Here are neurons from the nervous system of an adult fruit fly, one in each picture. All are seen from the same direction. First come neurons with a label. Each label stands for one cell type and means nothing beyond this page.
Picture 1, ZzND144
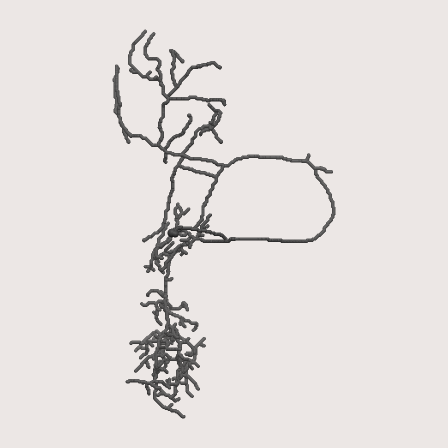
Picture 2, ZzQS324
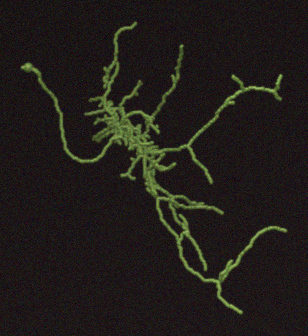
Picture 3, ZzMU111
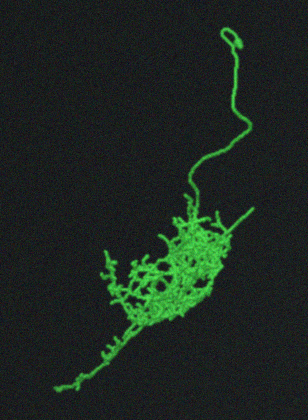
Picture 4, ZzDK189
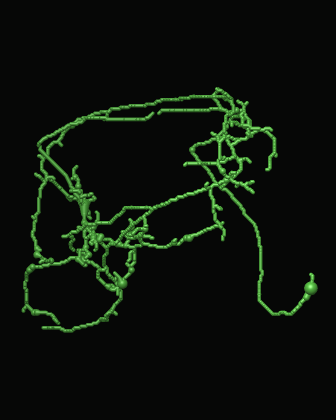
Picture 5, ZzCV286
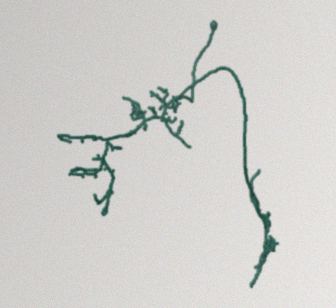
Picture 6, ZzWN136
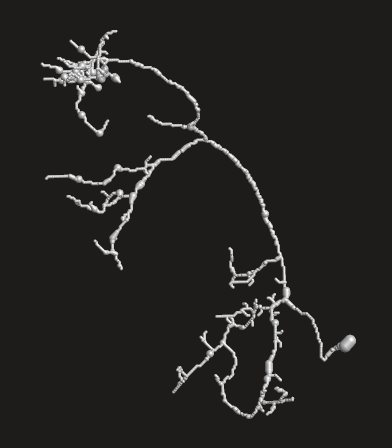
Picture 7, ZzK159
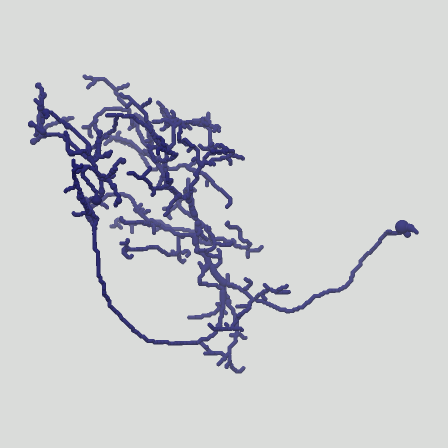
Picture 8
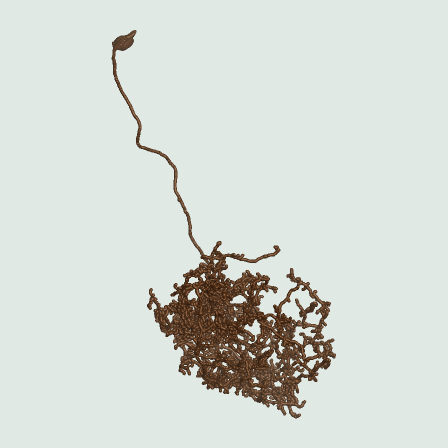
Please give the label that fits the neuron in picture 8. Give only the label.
ZzMU111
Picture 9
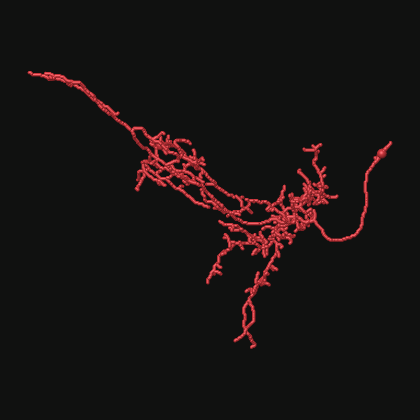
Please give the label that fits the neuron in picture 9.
ZzQS324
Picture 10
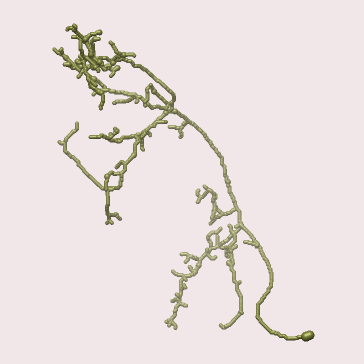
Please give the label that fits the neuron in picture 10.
ZzWN136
